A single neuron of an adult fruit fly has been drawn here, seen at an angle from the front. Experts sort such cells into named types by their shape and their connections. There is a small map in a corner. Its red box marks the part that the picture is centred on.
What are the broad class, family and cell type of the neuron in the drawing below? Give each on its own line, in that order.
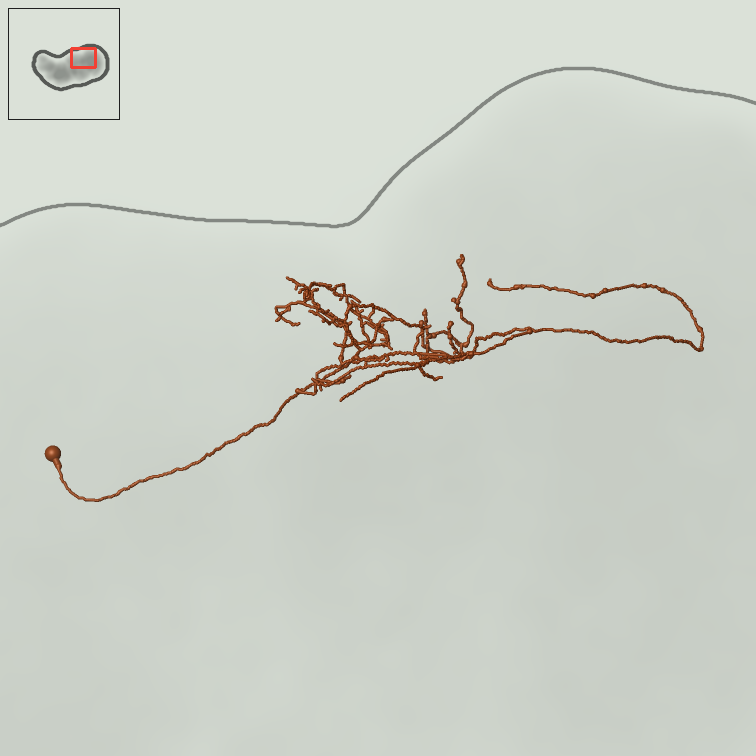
central-brain intrinsic neuron
hemilineage SMPp&v1_ventral
SMP590_a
